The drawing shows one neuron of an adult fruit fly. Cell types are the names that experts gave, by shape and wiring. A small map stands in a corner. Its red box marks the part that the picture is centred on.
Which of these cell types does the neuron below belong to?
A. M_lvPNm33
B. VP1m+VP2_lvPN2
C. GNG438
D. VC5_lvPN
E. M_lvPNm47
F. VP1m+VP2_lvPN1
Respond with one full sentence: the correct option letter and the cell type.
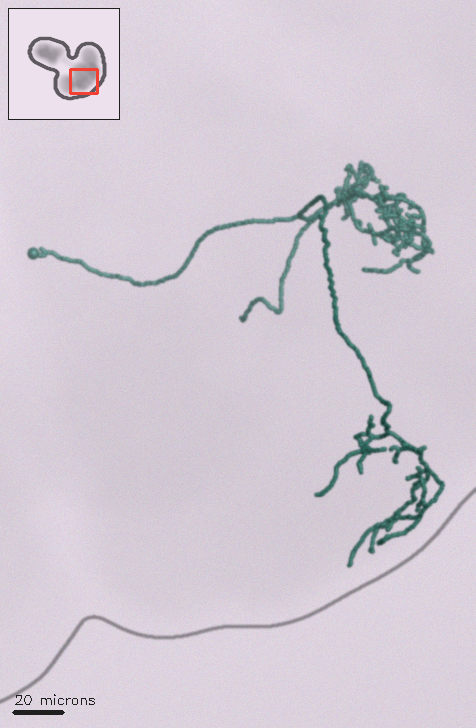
The neuron is sorted into cell type M_lvPNm33, option A.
